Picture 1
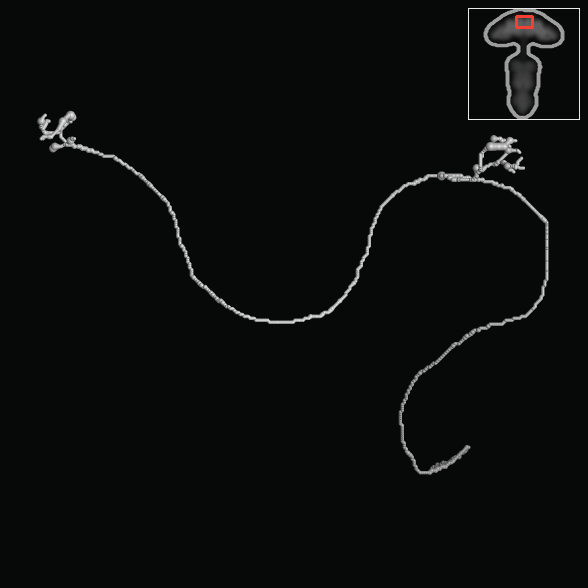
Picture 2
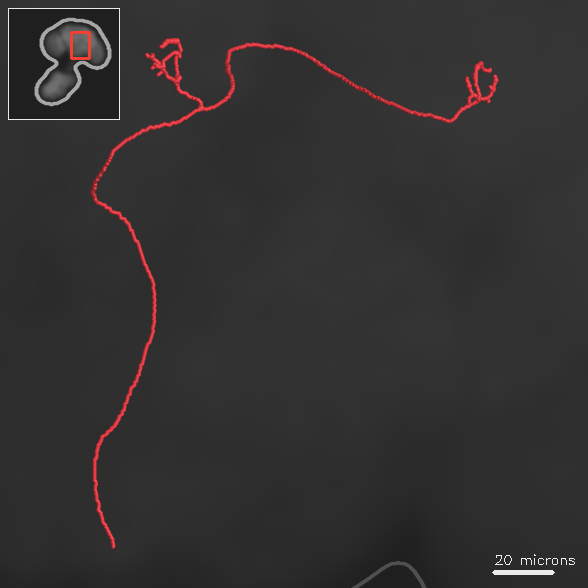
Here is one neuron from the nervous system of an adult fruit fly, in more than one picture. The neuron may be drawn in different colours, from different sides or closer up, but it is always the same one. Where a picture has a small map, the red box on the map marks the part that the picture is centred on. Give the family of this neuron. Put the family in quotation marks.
"class olfactory"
